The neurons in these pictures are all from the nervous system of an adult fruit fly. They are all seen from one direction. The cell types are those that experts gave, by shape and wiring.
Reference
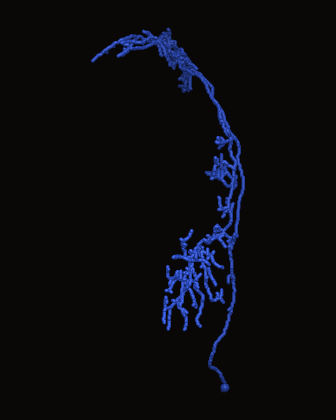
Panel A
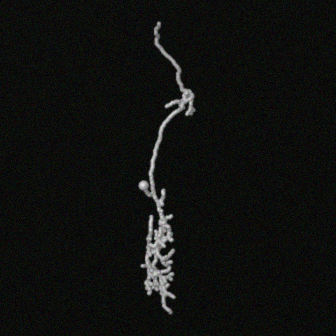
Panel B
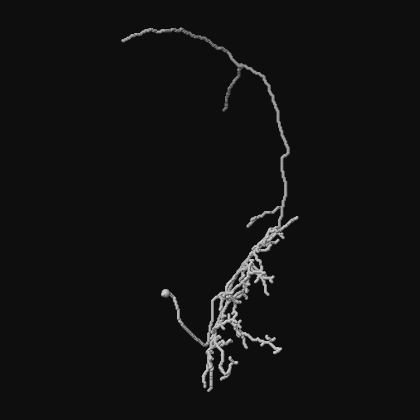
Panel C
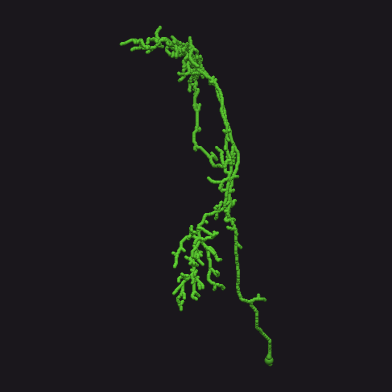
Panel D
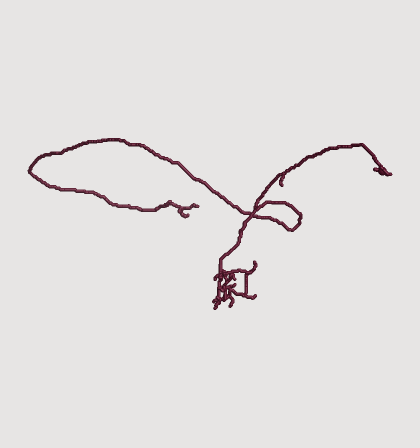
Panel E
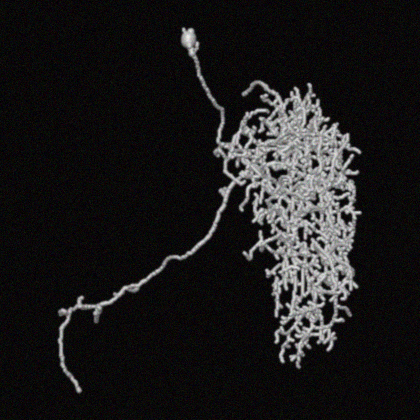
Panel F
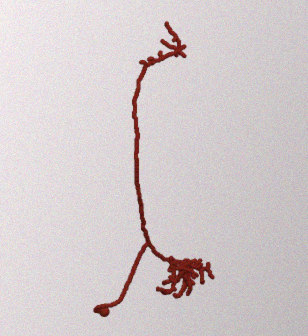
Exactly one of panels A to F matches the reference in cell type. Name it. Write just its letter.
C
